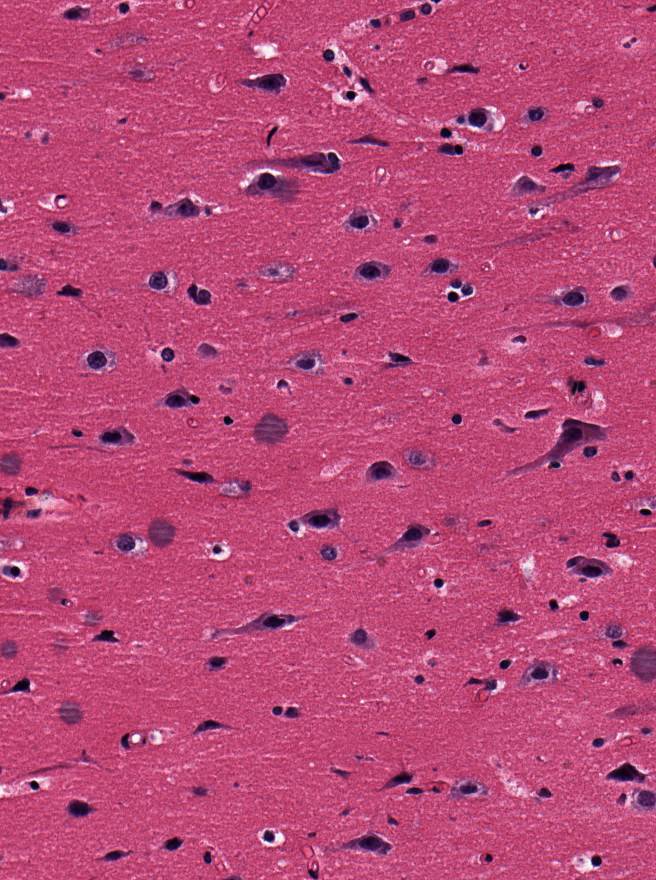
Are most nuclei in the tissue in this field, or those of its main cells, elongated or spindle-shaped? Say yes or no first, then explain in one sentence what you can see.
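No. Many of the neurons have a round, pale nucleus with a single prominent dark nucleolus.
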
